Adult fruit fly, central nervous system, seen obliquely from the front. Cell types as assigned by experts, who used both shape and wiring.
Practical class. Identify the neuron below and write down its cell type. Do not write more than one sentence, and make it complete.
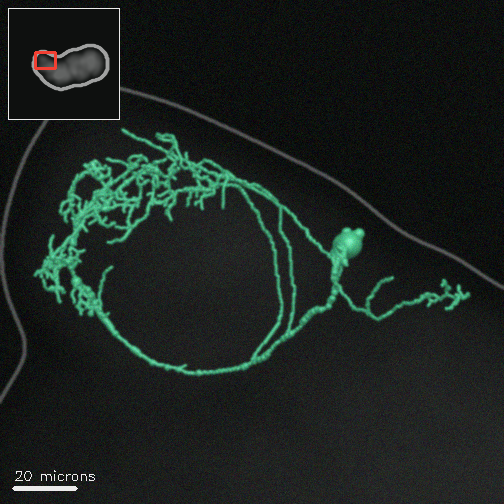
The neuron is of cell type LK.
